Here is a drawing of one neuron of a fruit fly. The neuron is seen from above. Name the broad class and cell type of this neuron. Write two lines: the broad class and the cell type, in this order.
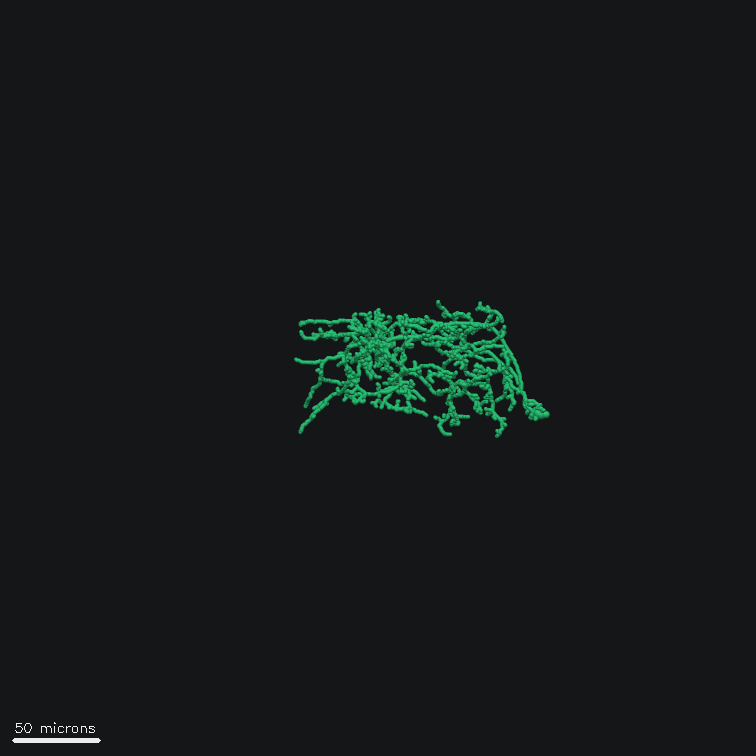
central-brain intrinsic neuron
GNG080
